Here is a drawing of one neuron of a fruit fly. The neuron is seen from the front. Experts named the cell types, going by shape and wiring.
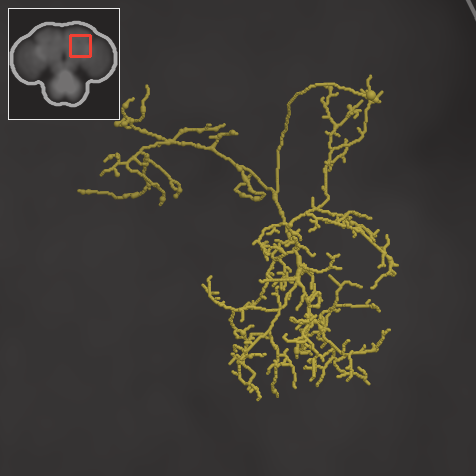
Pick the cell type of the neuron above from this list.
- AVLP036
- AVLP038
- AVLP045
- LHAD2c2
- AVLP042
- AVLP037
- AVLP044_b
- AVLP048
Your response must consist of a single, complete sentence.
This neuron is categorized as cell type AVLP045.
